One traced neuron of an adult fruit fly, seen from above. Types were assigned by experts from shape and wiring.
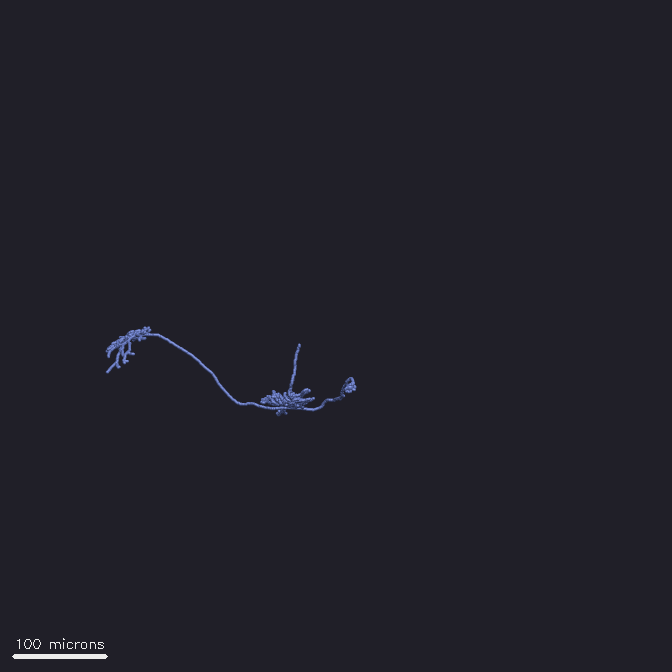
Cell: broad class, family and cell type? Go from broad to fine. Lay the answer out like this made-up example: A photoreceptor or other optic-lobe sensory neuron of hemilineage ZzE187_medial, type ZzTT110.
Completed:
A visual centrifugal neuron of hemilineage DM1_posterior, type MeVC8.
